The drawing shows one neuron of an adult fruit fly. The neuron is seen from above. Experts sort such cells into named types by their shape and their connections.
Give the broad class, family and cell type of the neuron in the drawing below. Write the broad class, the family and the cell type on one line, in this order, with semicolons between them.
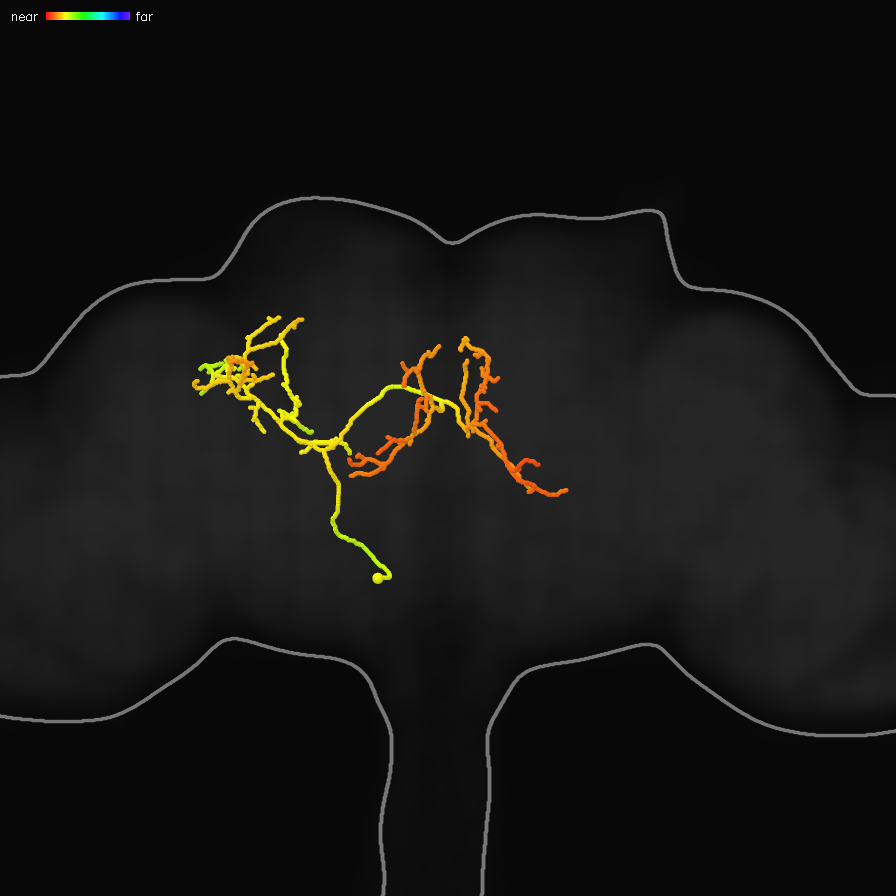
central-brain intrinsic neuron; hemilineage DM3_dorso_medial; SMP525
